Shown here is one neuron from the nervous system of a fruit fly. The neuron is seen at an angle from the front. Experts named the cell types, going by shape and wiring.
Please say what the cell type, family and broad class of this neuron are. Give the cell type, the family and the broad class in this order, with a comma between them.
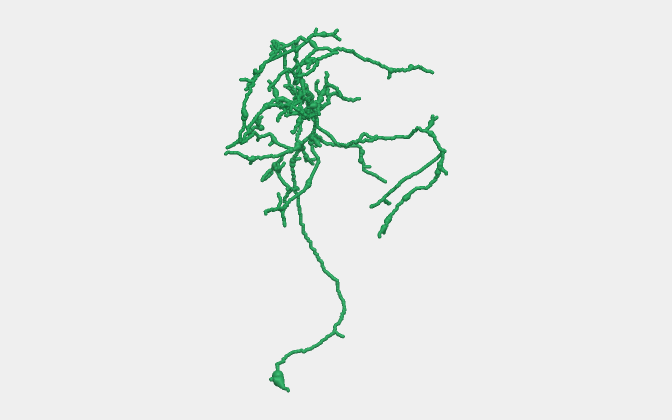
IN04B108, hemilineage 04B, nerve-cord intrinsic neuron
